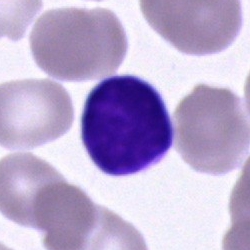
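Lymphocyte in the middle of this bone marrow smear. You'll notice the outline is smooth and roughly round, and the nucleus takes up almost the whole cell. Its chromatin is dense, stained a deep dark purple. There's at most a very thin rim of cytoplasm showing around the nucleus.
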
